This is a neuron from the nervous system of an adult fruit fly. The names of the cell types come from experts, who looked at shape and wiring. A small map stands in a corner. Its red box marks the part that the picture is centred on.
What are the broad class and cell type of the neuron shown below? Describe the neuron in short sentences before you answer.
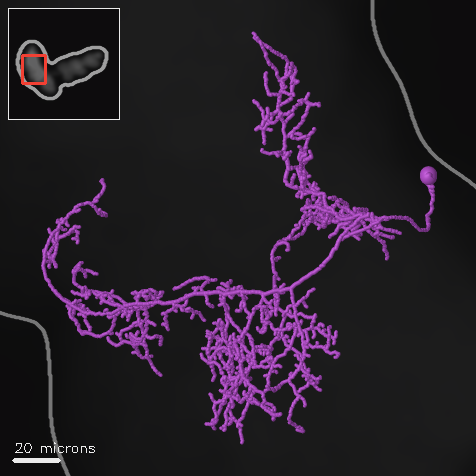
From top to bottom in the picture it spans about 180 microns. In this view it is about as wide as it is tall. This is a central-brain intrinsic neuron. The cell type is IB064.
